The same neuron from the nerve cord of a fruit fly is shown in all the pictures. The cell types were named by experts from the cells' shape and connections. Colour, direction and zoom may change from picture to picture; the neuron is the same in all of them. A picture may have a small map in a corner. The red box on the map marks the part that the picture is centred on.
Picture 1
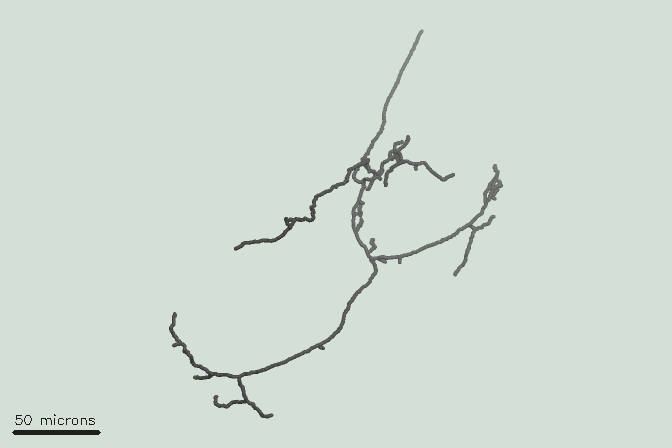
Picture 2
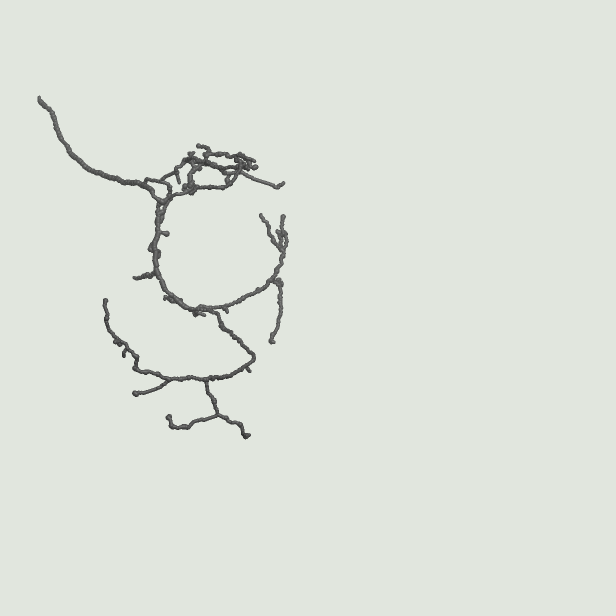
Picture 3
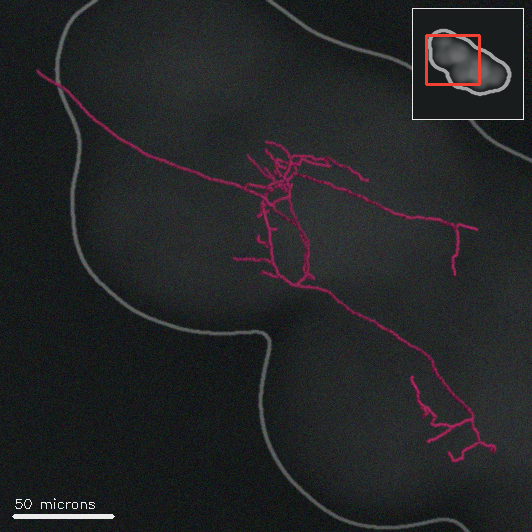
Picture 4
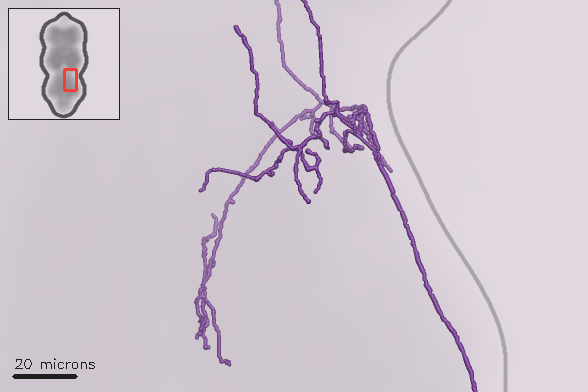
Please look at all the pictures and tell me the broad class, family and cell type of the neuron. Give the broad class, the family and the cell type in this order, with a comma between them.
sensory neuron entering the nerve cord, class mechanosensory proprioceptive, SNpp12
